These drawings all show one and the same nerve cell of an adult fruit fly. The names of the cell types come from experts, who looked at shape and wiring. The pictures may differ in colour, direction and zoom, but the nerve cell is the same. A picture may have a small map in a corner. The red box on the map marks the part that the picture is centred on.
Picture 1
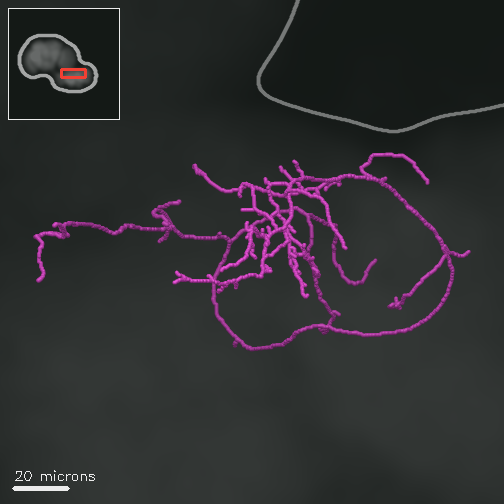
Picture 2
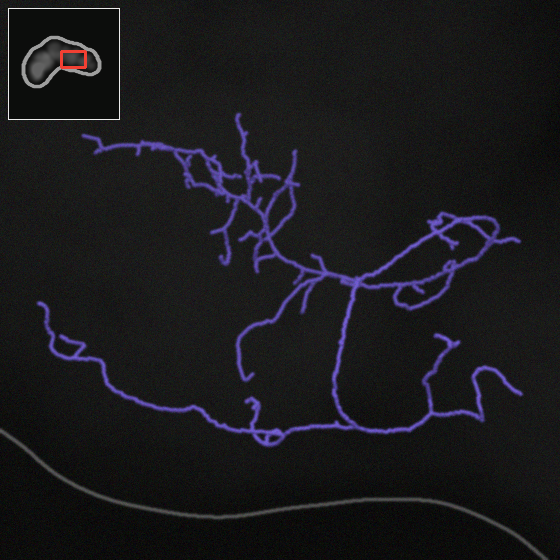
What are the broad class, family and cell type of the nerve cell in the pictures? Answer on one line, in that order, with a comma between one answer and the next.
nerve-cord intrinsic neuron, hemilineage 19B, IN19B071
